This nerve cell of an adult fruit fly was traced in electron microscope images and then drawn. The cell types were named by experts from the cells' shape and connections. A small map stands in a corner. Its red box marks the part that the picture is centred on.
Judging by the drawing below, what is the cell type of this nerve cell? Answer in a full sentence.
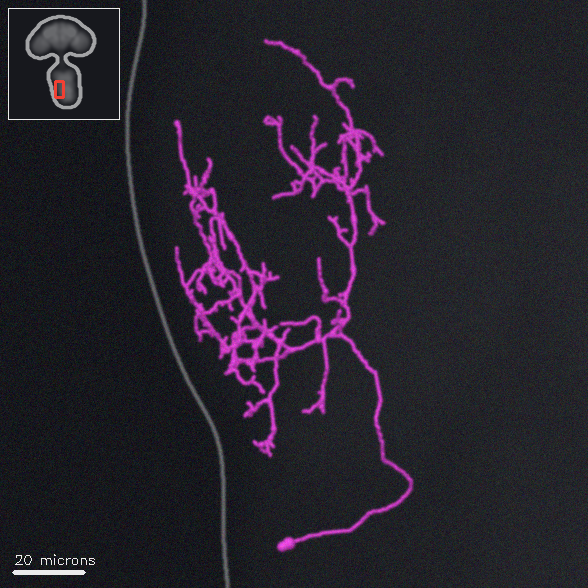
The cell type is IN20A.22A057.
